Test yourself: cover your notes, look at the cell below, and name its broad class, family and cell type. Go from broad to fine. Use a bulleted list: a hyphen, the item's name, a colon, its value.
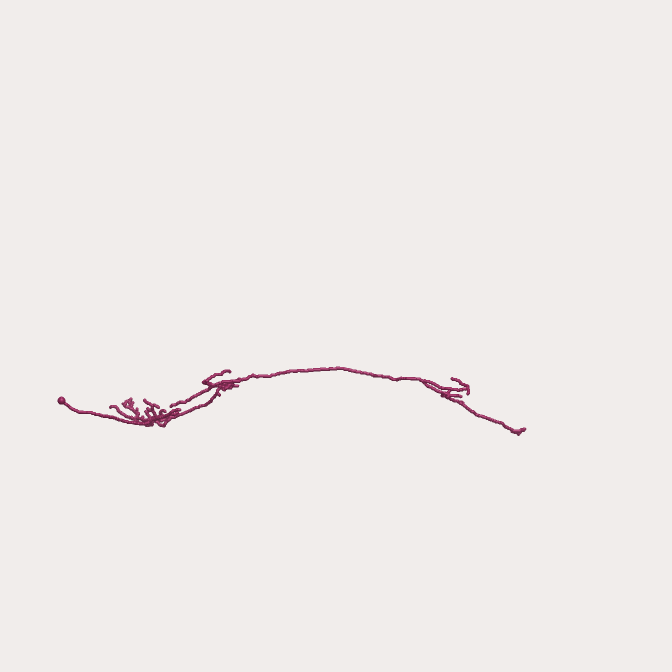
- broad class: central-brain intrinsic neuron
- family: hemilineage LHp2
- cell type: CB2870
